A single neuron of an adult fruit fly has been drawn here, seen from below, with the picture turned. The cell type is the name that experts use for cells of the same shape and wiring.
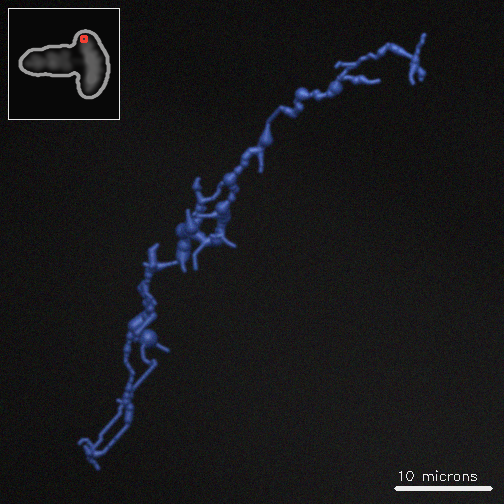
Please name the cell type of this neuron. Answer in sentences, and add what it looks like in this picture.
Its cell type is Dm3c. It is an optic-lobe intrinsic neuron. From top to bottom in the picture it spans about 45 microns. In this view it is taller than it is wide.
